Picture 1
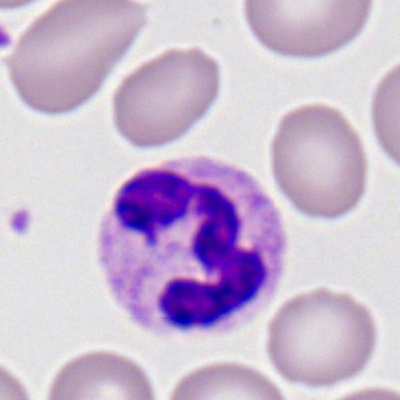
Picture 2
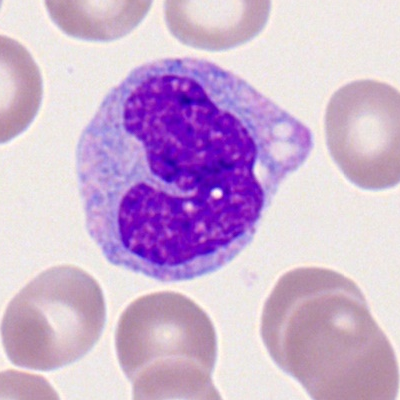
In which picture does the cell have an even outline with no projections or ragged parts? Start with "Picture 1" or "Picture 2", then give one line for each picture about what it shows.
Picture 1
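What picture 1 shows: The cell outline is round and smooth.
What picture 2 shows: The cell outline is roughly round with a pointed bulge at the upper right.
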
